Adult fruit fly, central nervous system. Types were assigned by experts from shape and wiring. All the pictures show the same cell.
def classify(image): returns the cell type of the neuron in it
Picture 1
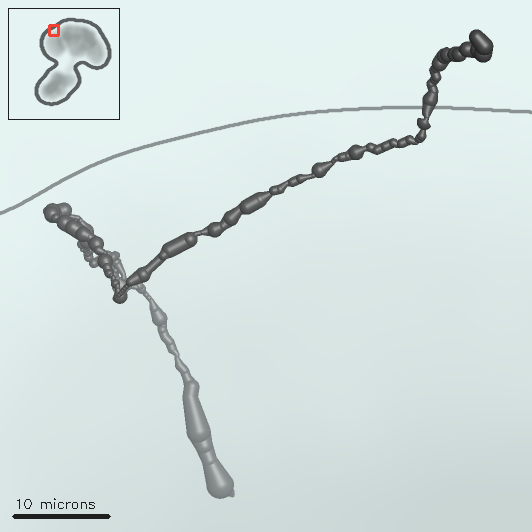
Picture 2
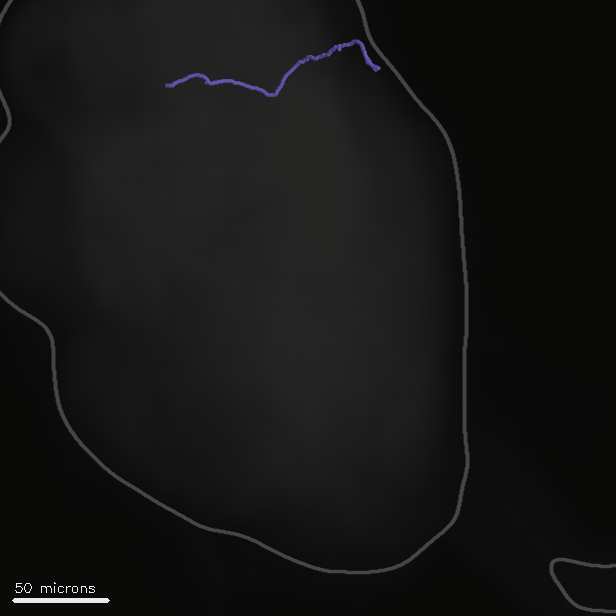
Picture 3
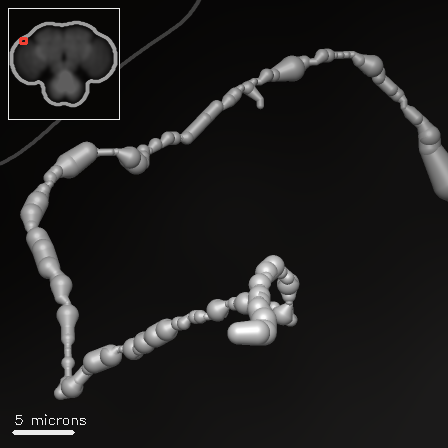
R8d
